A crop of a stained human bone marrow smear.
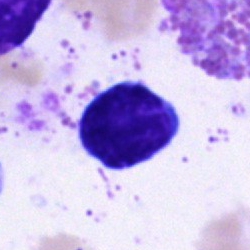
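Lymphocyte at the centre of a stained bone marrow smear. To begin, its chromatin is dense and stains dark blue-purple. Next, the nucleus shows no visible nucleolus. No vacuoles appear anywhere in the cell. Finally, the outline is smooth, with no surface projections.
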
